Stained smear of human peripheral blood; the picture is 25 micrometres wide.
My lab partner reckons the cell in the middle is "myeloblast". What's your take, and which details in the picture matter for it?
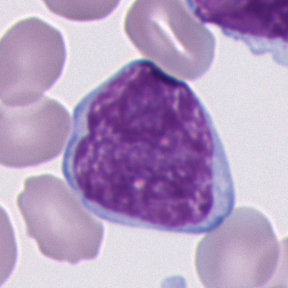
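Myeloblast, I think, is right, and monocyte is the weaker choice here. What tips it is the scant room for cytoplasm: the nucleus, about 15 by 12 micrometres, fills about 80% of the cell's area.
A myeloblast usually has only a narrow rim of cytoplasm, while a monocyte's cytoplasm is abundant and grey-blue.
That proportion sides with myeloblast and against monocyte. The cytoplasm here is pale blue, and I see neither granules nor vacuoles in it.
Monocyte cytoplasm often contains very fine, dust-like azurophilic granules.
Their absence here leans a little toward myeloblast. The cell measures about 16 by 14 micrometres.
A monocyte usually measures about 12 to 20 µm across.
So size does nothing to argue against monocyte. Otherwise, the outline is smooth and roughly triangular with rounded corners, the nucleus is a single unlobed mass, and a red cell touches the upper edge.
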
